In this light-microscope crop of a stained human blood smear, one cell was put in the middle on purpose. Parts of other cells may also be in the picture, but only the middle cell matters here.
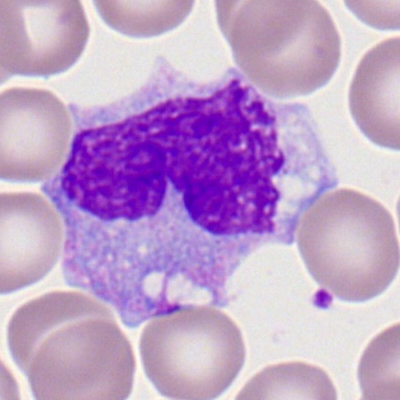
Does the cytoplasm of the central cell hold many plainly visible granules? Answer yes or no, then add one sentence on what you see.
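Yes. The cytoplasm is dusted with many fine pinkish-lilac granules.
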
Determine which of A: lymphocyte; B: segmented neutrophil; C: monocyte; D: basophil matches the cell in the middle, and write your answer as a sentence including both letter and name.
Option C, which names the central cell as a monocyte, is correct.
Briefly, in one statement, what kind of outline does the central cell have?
A smooth outline is absent here, replaced by ragged stretches or projections.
